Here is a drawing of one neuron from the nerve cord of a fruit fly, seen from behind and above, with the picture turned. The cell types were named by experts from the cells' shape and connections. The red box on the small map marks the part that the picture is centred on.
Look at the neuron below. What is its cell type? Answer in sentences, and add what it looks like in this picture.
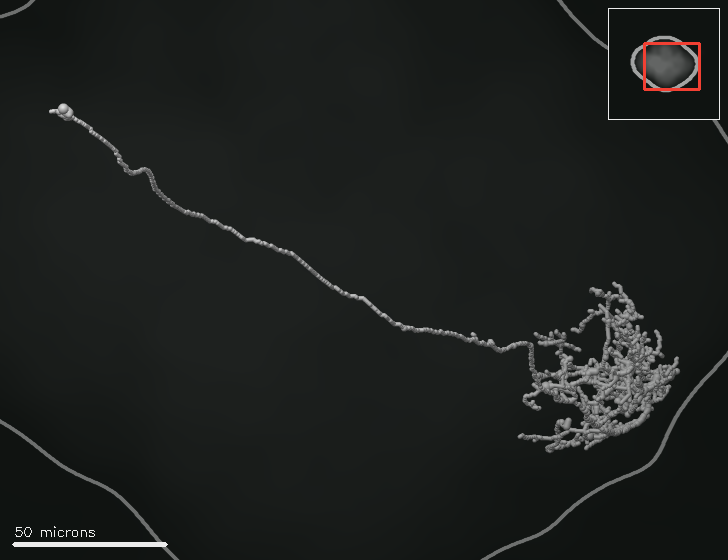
The cell type is IN06B040. Its broad class is nerve-cord intrinsic neuron. By the scale bar it is about 200 microns wide in this view. Dozens of branch ends can be seen.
